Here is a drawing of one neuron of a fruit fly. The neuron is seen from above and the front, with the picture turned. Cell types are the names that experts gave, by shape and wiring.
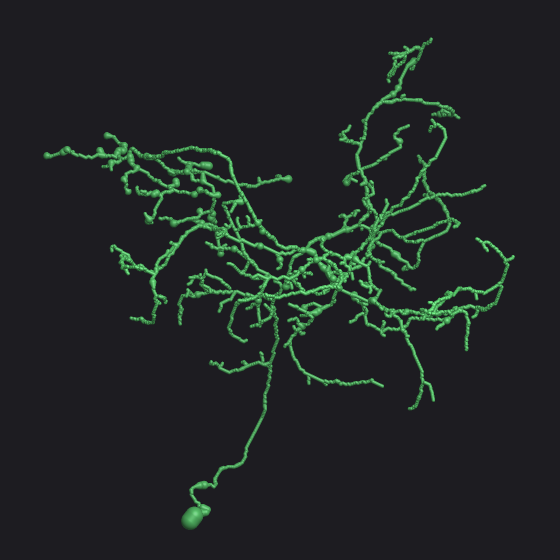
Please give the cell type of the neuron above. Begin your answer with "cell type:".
cell type: CL266_b2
